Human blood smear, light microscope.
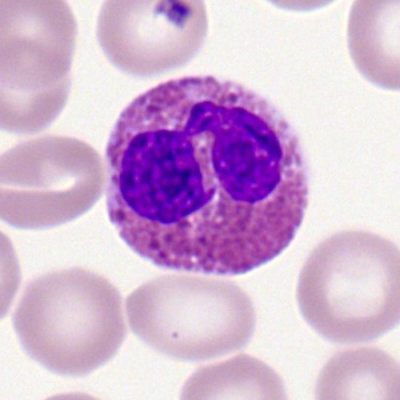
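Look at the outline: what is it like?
Round and smooth.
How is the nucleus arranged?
In two lobes lying side by side, left and right, with a pale cleft running vertically between them.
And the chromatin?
It is dark purple and clumped coarsely.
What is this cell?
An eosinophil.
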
